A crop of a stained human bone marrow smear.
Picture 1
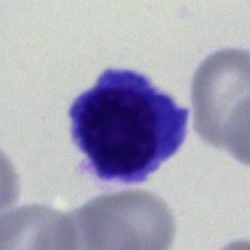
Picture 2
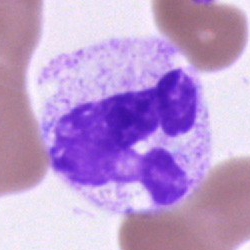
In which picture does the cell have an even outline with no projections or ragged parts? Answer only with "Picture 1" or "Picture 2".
Picture 2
